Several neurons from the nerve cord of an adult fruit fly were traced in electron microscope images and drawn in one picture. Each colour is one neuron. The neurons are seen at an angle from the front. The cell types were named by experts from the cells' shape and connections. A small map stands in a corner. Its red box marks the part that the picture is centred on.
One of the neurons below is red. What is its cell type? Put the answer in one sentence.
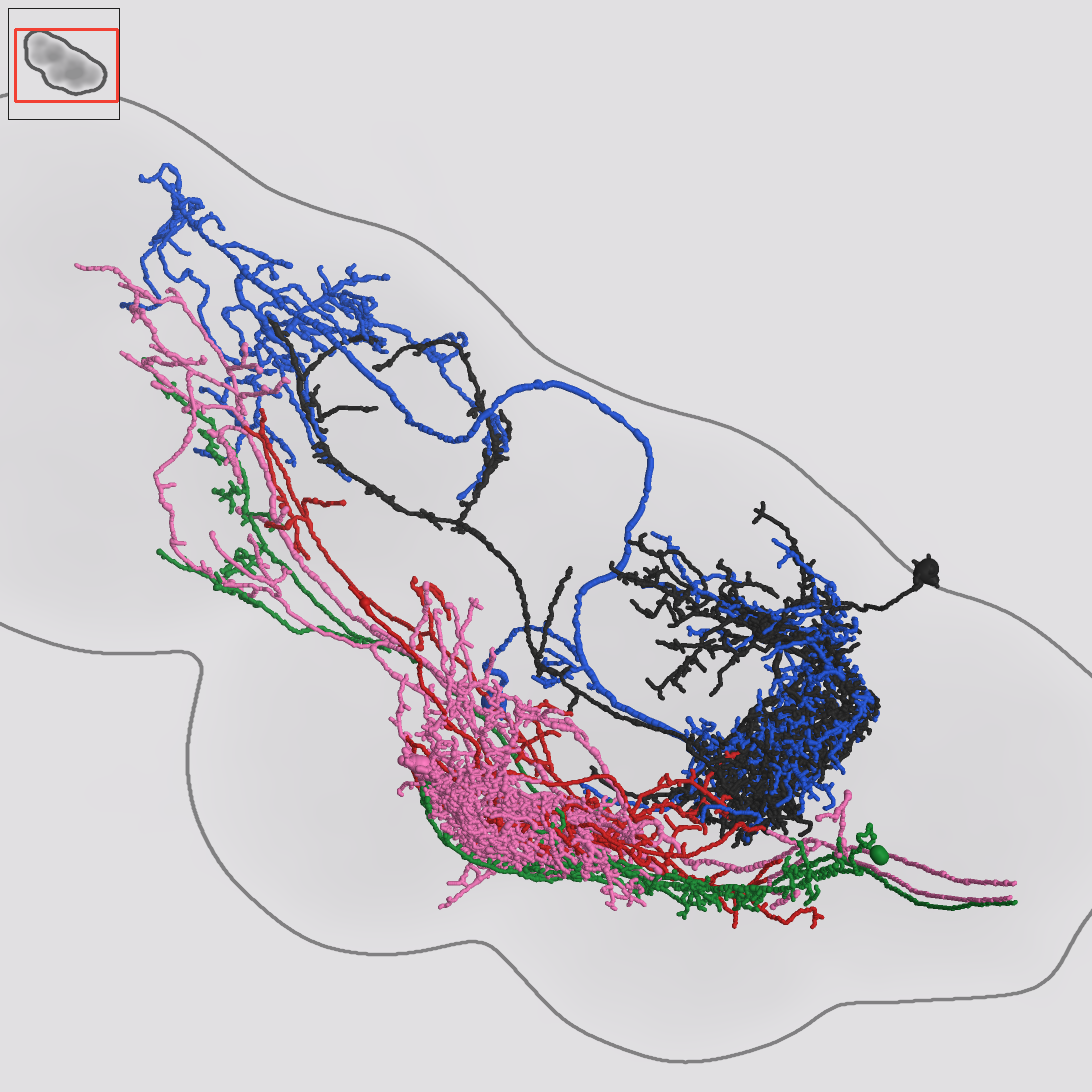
The cell type is IN17A090.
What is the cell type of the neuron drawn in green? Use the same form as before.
The cell type is AN17A068.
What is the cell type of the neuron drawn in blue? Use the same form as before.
The cell type is IN12A005.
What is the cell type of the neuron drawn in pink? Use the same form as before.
The cell type is AN17A004.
